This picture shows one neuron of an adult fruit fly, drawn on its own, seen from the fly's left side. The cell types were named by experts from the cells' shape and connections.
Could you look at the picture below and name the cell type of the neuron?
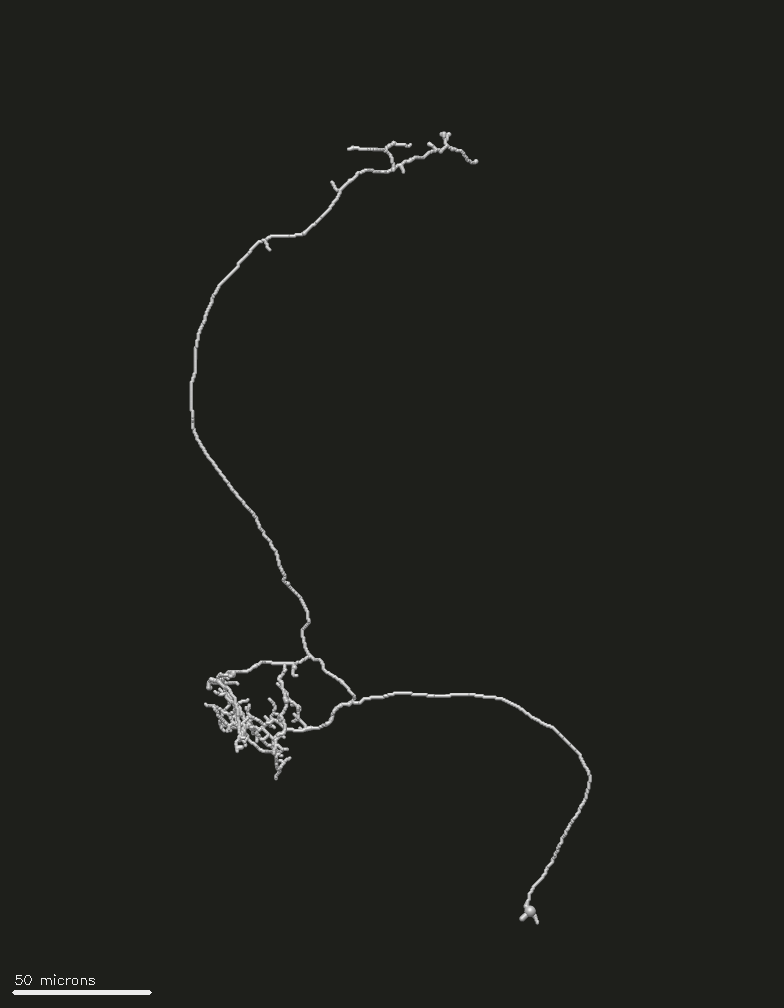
PRW025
